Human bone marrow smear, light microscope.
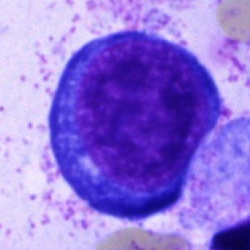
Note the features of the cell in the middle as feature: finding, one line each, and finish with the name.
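Position of nucleus: off-centre, toward the upper right
Cytoplasm colour: deep blue
Cytoplasmic rim: widest along the left and lower side
Pale streak: within the cytoplasm, lower left
Name: proerythroblast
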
